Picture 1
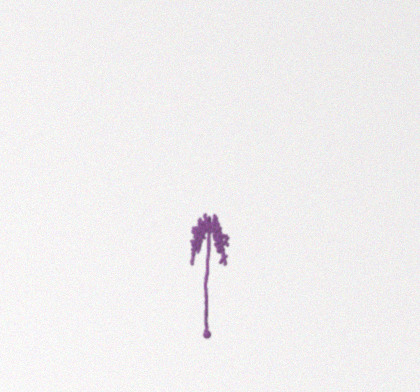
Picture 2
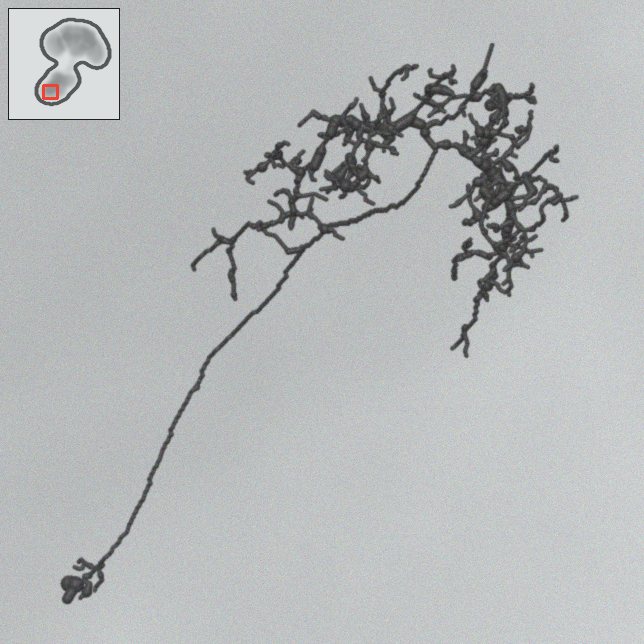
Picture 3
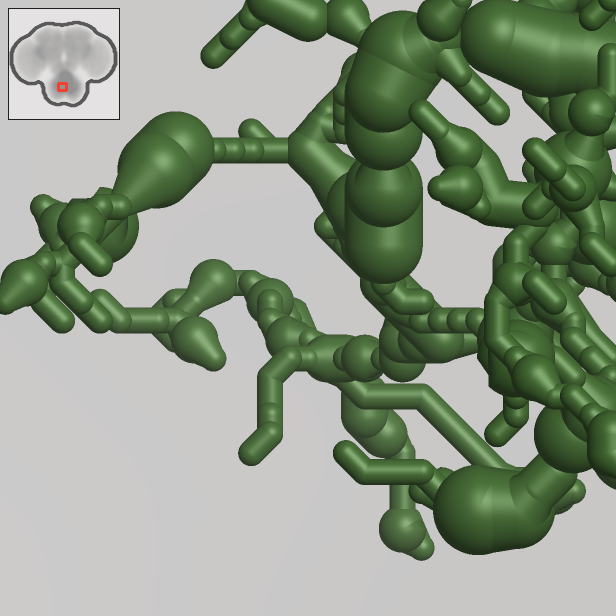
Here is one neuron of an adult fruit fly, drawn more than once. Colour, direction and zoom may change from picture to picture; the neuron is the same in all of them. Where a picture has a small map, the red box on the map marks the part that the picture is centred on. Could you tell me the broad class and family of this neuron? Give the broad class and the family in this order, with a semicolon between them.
nerve-cord intrinsic neuron; hemilineage 00A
